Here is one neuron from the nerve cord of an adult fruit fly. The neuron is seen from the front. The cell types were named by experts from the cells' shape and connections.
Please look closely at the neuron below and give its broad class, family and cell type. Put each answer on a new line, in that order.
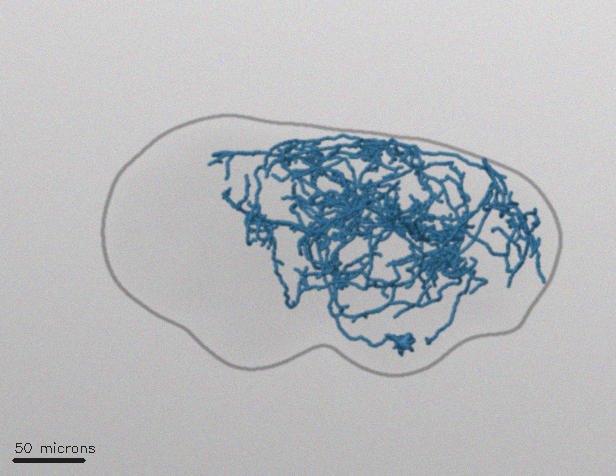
ascending neuron
hemilineage 27X
vMS16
